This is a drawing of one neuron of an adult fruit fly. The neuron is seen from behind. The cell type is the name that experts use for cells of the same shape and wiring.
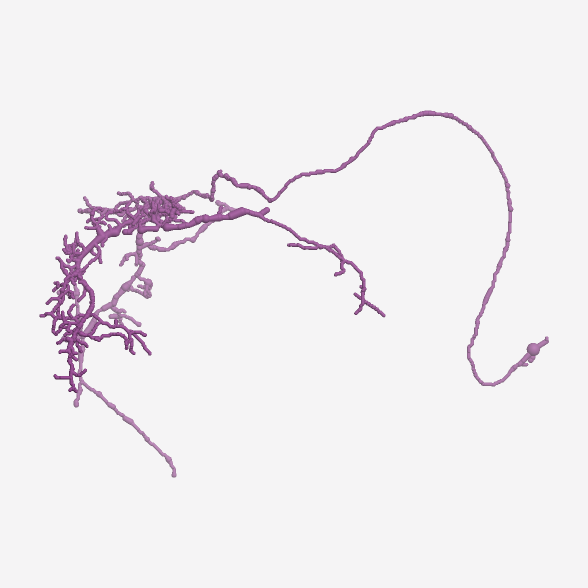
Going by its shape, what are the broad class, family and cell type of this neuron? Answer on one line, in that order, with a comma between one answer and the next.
central-brain intrinsic neuron, hemilineage SIPa1_dorsal, ATL001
